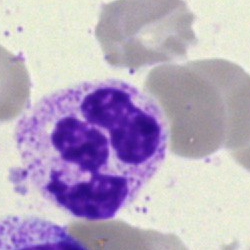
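Segmented neutrophil, the central cell in a stained human bone marrow smear: notice its roughly round outline and its dark purple, densely clumped chromatin. No nucleoli can be seen in the nucleus, and fine lilac granules are scattered evenly through the cytoplasm.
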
